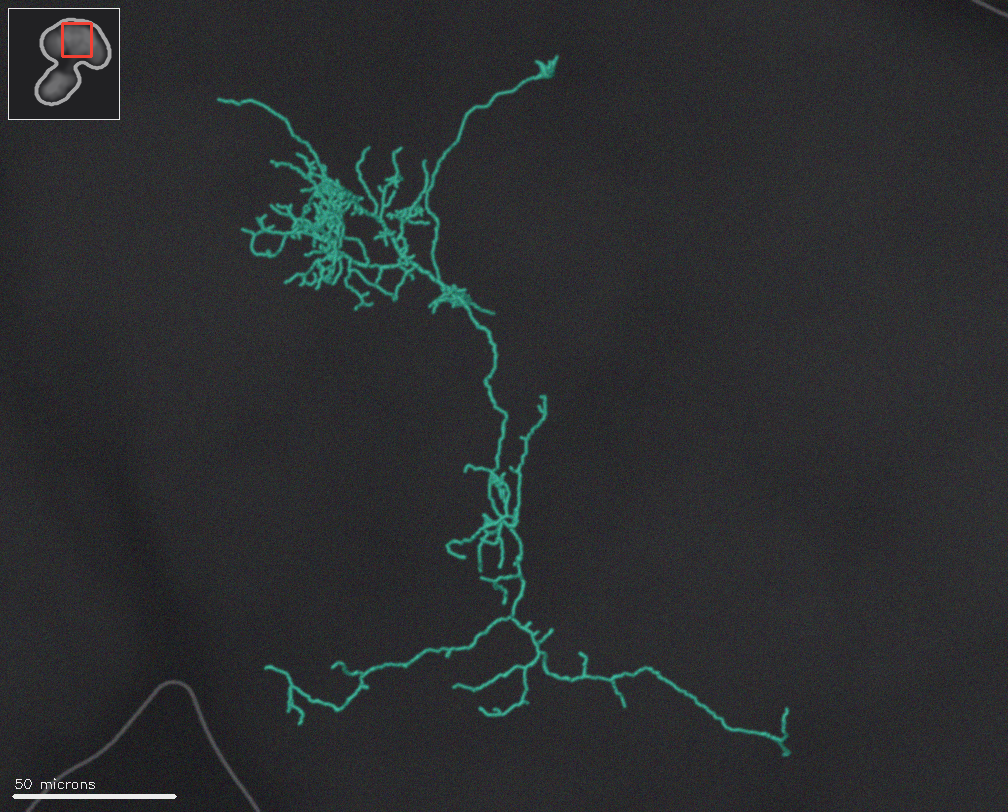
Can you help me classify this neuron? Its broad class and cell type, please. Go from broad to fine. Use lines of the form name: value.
broad class: central-brain intrinsic neuron
cell type: CL214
